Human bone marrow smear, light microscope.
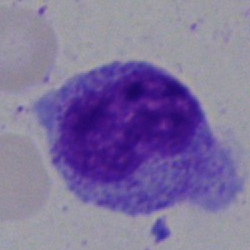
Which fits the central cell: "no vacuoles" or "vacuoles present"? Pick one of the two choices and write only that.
No vacuoles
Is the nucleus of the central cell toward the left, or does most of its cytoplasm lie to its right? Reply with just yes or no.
Yes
